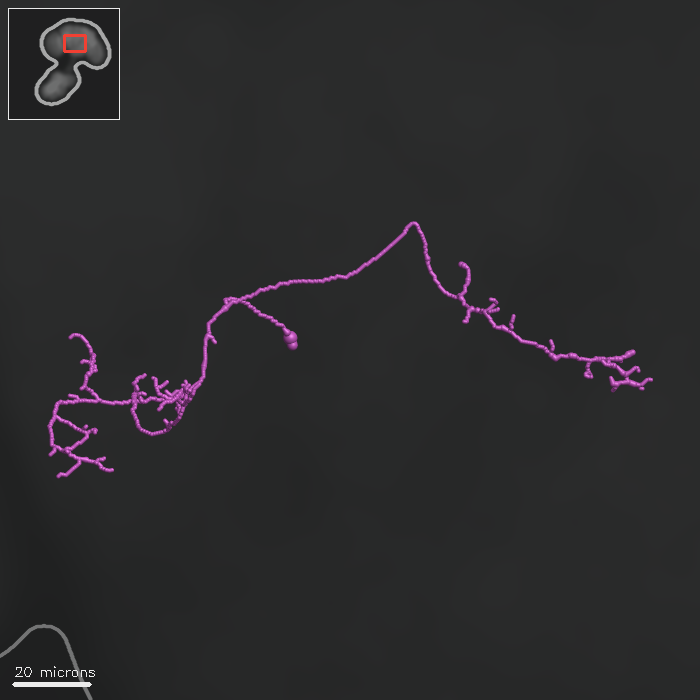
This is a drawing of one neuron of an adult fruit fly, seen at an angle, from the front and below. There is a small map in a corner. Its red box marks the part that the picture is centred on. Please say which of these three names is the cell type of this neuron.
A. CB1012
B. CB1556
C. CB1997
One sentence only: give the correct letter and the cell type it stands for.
Option C, CB1997, is the cell type of the neuron.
